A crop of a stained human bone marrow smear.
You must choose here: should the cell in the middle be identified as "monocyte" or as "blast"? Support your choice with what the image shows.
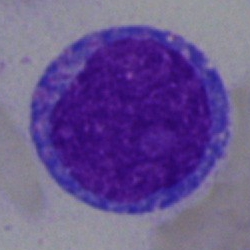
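Blast, not monocyte. Nucleus fills most of the cell; a thin cytoplasmic rim runs around the whole nucleus. Cytoplasm deep blue.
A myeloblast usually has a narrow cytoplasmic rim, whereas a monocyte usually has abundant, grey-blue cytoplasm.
The thin, deep blue rim here sets it apart from a monocyte. Chromatin finely granular, evenly spread.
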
